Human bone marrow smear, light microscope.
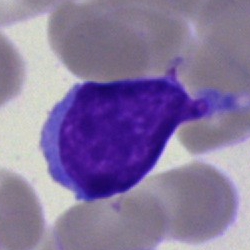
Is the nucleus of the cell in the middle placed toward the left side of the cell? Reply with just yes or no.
No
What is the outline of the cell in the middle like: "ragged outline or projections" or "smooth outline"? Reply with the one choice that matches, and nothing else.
Ragged outline or projections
